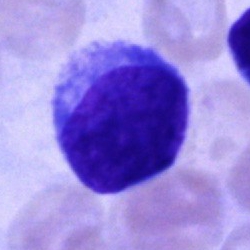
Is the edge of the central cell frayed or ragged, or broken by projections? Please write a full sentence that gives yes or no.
Yes, it is a rough outline that this cell has.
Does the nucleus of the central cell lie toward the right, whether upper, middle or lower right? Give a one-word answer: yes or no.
Yes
